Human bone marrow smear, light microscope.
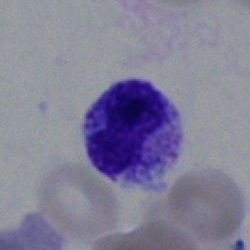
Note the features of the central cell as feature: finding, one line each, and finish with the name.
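Outline: roughly round, edges slightly angular
Nucleus: fills most of the cell; widest cytoplasmic rim at lower right
Cytoplasm: pale bluish-lilac
Granules: fine, reddish-purple, scattered at lower right
Name: band neutrophil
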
